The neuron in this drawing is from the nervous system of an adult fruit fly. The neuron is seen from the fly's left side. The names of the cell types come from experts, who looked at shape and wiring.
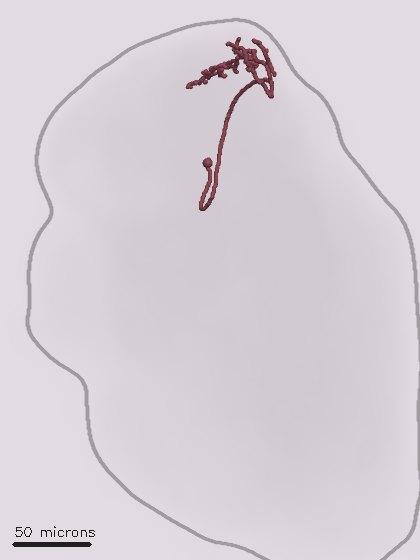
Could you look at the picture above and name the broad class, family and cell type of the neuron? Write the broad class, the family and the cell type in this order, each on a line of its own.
central-brain intrinsic neuron
hemilineage SLPav2
CB4138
